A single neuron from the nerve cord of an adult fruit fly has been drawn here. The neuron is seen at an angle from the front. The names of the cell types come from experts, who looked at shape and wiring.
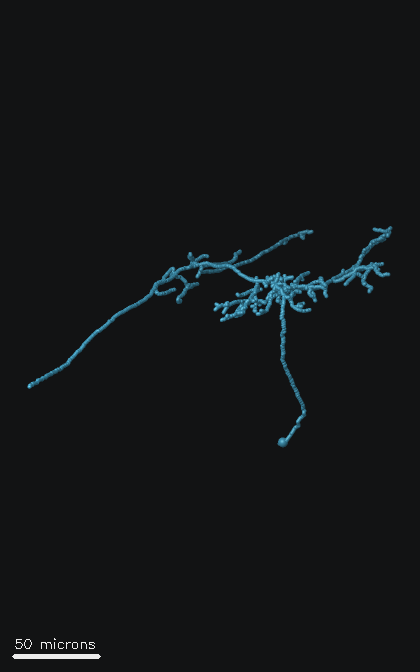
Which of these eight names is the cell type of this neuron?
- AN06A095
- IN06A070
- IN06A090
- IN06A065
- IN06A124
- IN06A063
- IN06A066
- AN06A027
AN06A095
